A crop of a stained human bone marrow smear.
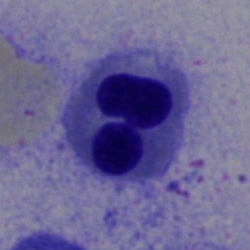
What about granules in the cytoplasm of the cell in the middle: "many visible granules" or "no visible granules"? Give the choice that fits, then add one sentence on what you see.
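No visible granules. No granules are seen in the cytoplasm.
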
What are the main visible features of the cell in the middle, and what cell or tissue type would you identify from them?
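Dense chromatin, very dark purple, not much texture visible. Neither nuclear mass shows a nucleolus. Cytoplasm's a pale greyish blue, and the outline is roughly rounded, a bit irregular at the edges. It's an erythroblast.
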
